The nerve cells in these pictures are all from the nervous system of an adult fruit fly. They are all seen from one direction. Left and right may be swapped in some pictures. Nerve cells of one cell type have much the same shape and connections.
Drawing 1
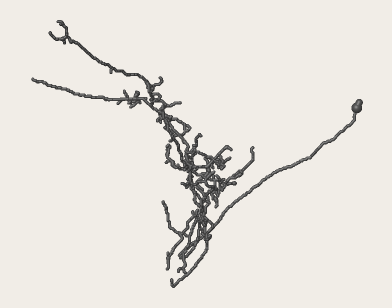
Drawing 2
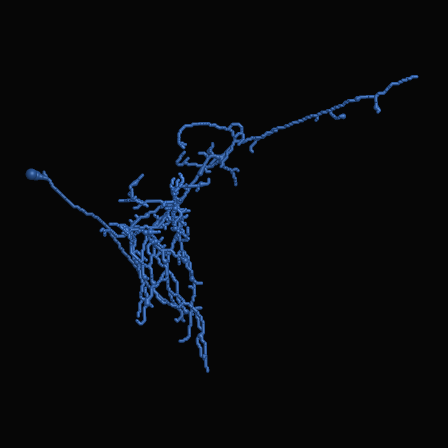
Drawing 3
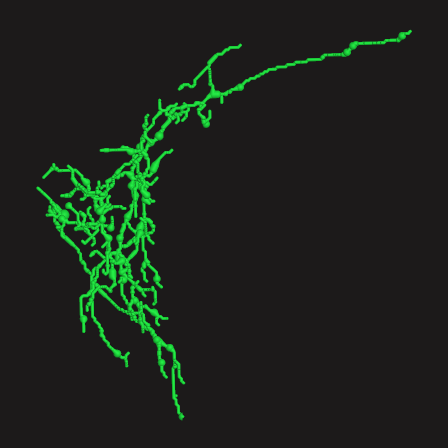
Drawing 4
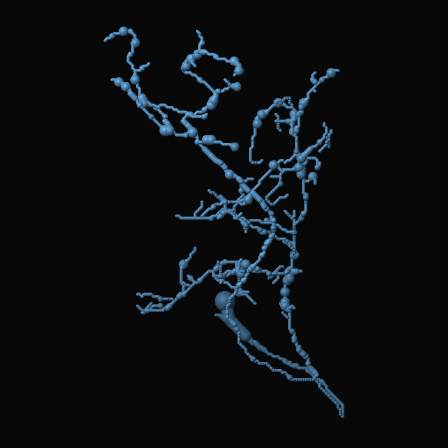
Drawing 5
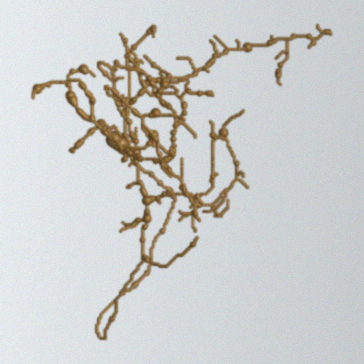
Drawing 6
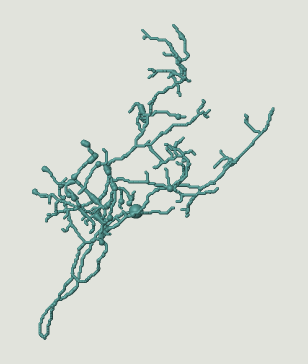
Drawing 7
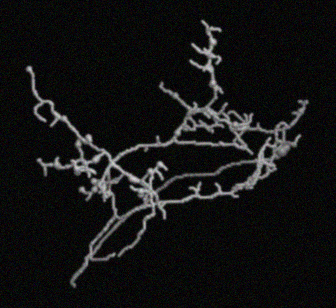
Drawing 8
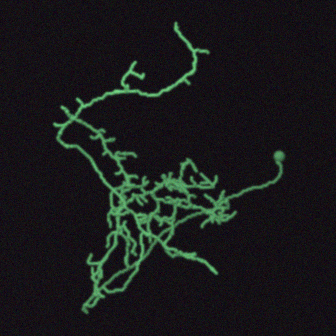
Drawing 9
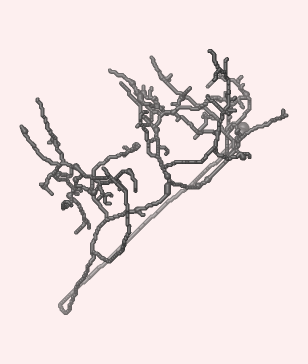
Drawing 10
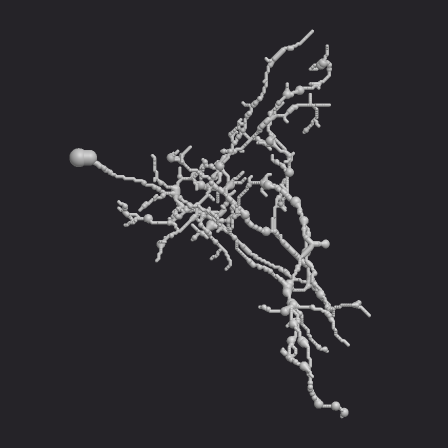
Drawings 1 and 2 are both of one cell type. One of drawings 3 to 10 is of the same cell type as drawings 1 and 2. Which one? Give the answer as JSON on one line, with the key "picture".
{"picture": 3}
